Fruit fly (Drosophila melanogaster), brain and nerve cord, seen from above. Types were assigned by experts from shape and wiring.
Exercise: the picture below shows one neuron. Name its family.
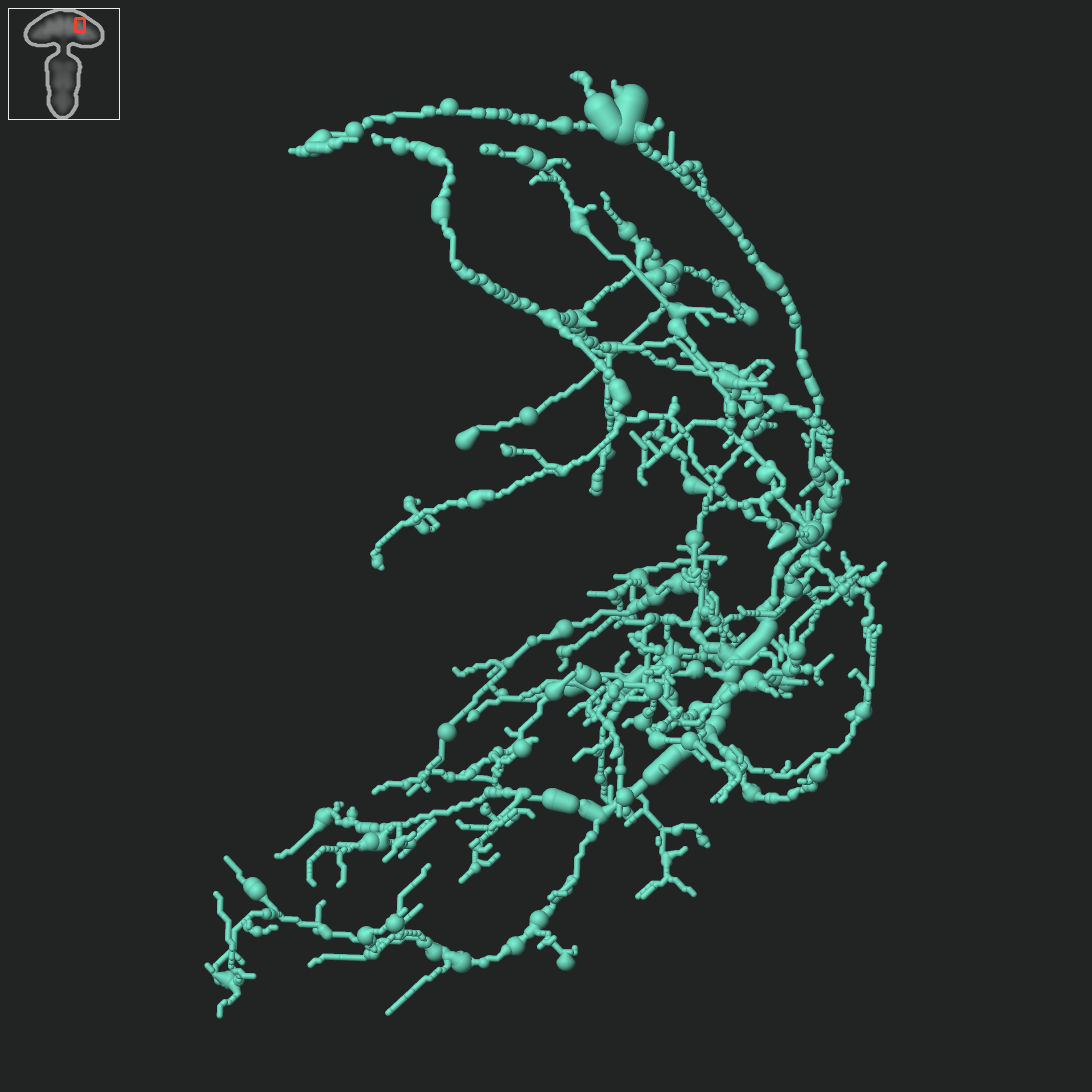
hemilineage VLPa1_lateral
